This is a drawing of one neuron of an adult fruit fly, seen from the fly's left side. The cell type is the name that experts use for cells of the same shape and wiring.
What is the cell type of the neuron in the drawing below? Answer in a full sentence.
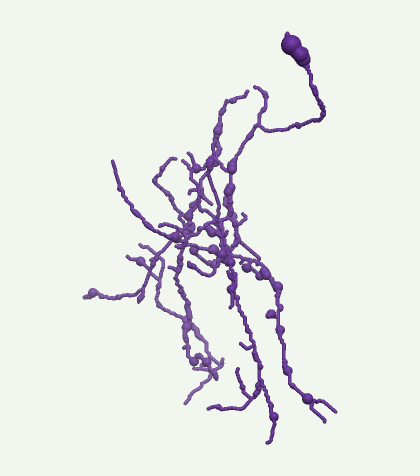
The cell type is SLP289.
